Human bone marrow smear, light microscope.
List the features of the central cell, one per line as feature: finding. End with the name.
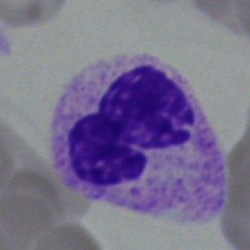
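Outline: round to slightly oval, smooth edge
Chromatin: dark purple, coarsely clumped
Cytoplasm: pale lilac
Granules: many fine purple ones, scattered throughout
Name: so, segmented neutrophil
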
